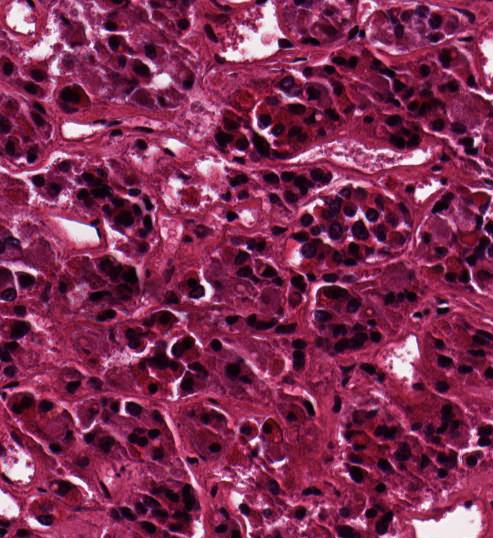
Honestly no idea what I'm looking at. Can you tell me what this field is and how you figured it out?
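Look here: this is the pars distalis of the pituitary. Its cells sit in nests, outlined by scant stroma of thin eosinophilic strands.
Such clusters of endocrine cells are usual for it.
The dark, round to oval nuclei vary noticeably in size between cells. Narrow retraction clefts part many nests from their septa, and there are no fat cells.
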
